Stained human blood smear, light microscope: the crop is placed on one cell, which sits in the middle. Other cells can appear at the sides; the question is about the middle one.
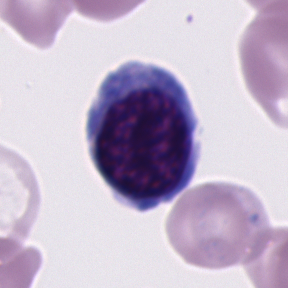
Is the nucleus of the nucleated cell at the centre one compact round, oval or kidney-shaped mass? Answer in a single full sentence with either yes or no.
Yes, the nucleus of this cell is one compact round, oval or kidney-shaped mass.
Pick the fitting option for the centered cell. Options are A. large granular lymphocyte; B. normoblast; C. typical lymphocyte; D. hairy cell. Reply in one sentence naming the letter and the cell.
It is a normoblast that occupies the centre of the crop, so option B is correct.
